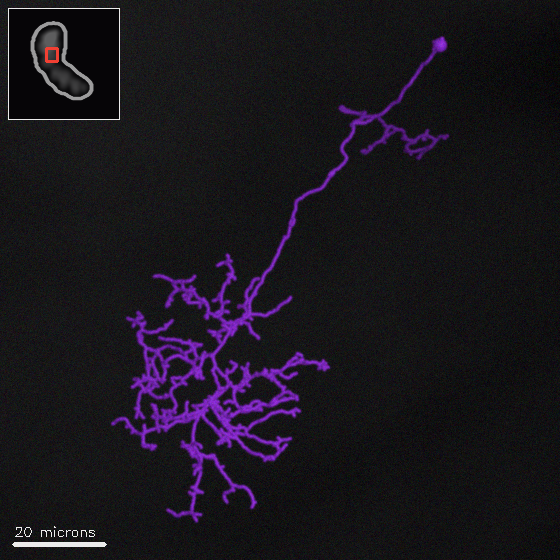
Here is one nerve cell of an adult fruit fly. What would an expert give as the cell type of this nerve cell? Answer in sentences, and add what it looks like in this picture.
It is of cell type MeLo6. This is an optic-lobe intrinsic neuron. The cell body can be seen at the upper right of the picture. By the scale bar it is about 110 microns tall in this view. The picture shows dozens of branch ends.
